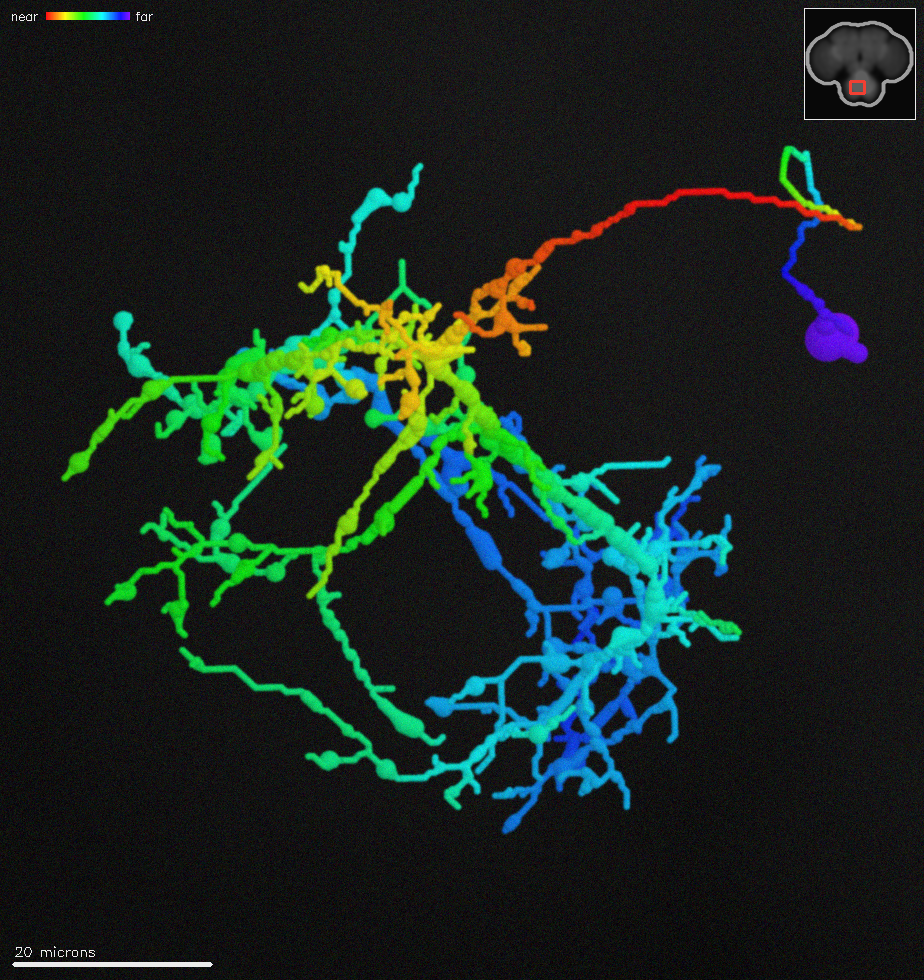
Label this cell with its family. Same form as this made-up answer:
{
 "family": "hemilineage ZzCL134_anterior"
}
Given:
{
 "family": "hemilineage 12B"
}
